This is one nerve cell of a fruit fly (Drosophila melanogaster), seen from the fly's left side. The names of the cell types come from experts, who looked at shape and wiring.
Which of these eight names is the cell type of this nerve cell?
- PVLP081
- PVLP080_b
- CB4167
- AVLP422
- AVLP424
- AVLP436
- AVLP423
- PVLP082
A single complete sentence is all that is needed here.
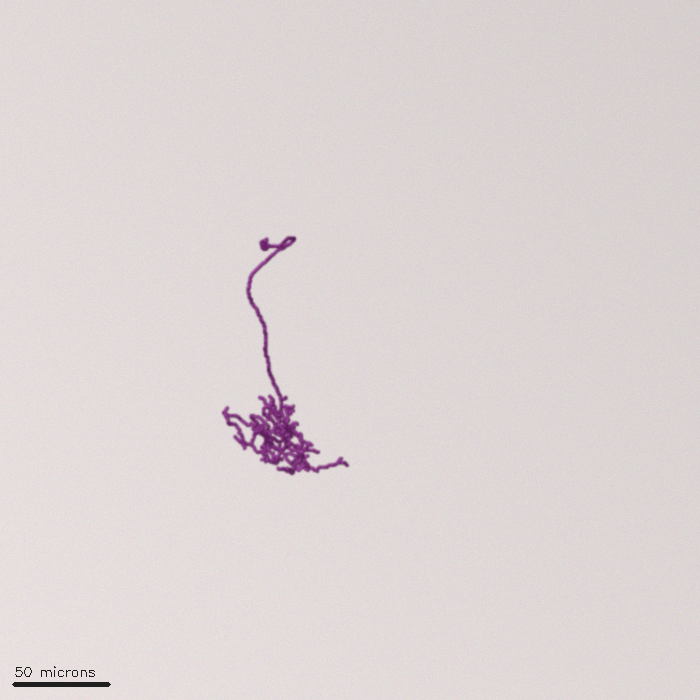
As a matter of cell type, the nerve cell is AVLP424.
